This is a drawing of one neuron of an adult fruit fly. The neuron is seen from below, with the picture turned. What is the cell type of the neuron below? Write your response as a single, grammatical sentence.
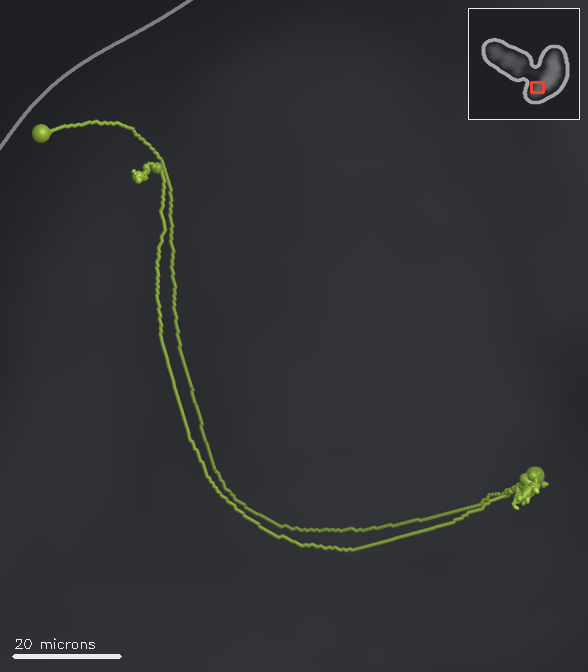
The cell type for the neuron is T4a.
